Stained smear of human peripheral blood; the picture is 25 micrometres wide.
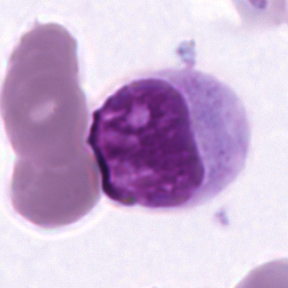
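Plasma cell, peripheral blood smear. Nucleus roughly round, about 11 micrometres across, placed toward the left. Single pale round spot in the upper part of the nucleus. Cytoplasmic rim widest on the right, with fine purple dots scattered through it.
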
